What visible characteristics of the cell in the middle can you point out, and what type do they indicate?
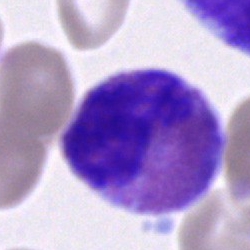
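The nucleus lies off-centre, toward the upper left of the cell, and stains a dense dark purple-blue, darker than the cytoplasm. The cytoplasm is plentiful, filling roughly the lower right part of the cell, and has a lilac-purple colour. The cell is an eosinophil.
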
